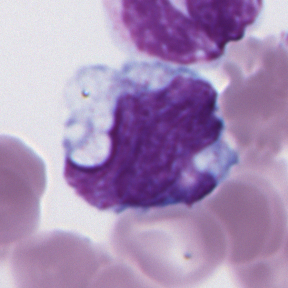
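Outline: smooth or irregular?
Irregular rather than smoothly round.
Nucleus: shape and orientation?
Curved and folded, its open side facing the upper left.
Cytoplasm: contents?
Several clear vacuoles and no coarse coloured granules.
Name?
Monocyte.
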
